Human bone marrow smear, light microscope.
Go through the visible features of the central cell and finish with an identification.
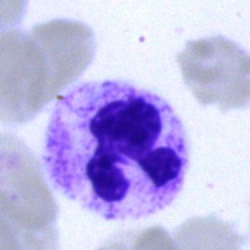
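Chromatin dark purple, densely clumped. No nucleoli visible. Fine purple granules scattered throughout the cytoplasm; no vacuoles seen. Segmented neutrophil.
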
